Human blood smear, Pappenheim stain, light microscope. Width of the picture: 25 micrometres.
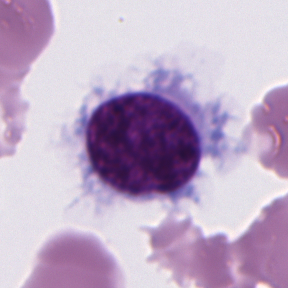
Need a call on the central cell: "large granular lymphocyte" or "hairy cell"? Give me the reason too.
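This is a hairy cell.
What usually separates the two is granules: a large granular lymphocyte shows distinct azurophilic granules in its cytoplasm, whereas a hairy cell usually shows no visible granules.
Checking this cell point by point: fine, hair-like projections fringe it all the way round; its outer edge is ragged and ill-defined; its cytoplasm is pale grey-blue; and more cytoplasm lies on the upper right of the nucleus than on the lower left.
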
